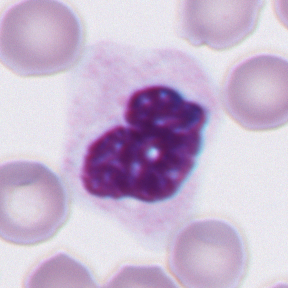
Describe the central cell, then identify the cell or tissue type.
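First, the outline: irregular rather than round. Then the nucleus, which is folded, with a lobe lying over its upper right part. The cytoplasm is very pale, just a faint pink tinge, and fine pink dust-like granules are scattered through it. So this is a segmented neutrophil.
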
